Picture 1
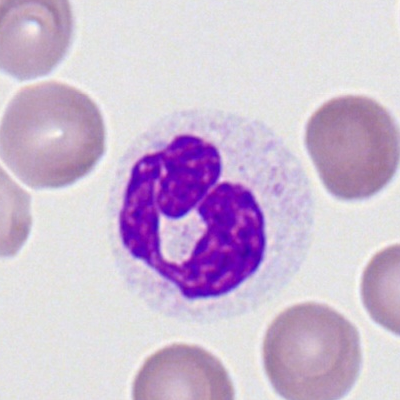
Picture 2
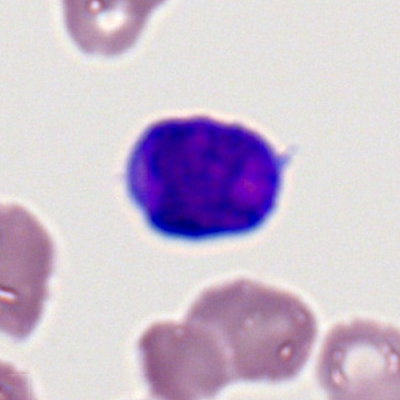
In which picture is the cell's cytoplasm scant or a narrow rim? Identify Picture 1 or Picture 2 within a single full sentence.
Picture 2 contains a cell with scant cytoplasm around its nucleus.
